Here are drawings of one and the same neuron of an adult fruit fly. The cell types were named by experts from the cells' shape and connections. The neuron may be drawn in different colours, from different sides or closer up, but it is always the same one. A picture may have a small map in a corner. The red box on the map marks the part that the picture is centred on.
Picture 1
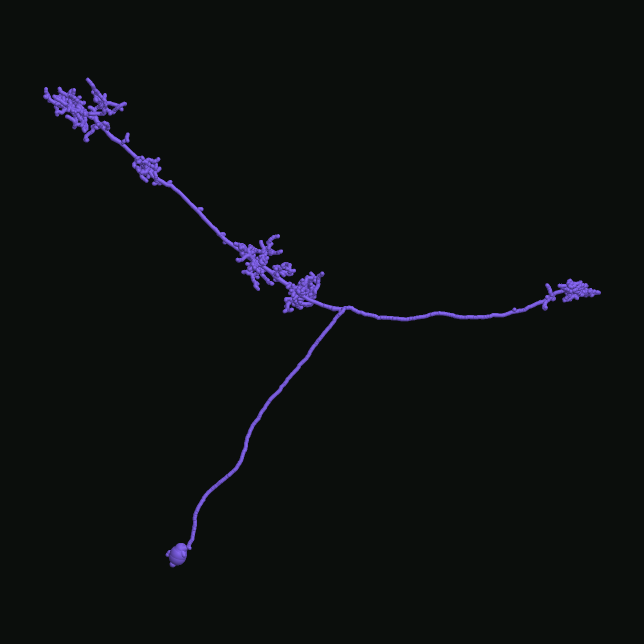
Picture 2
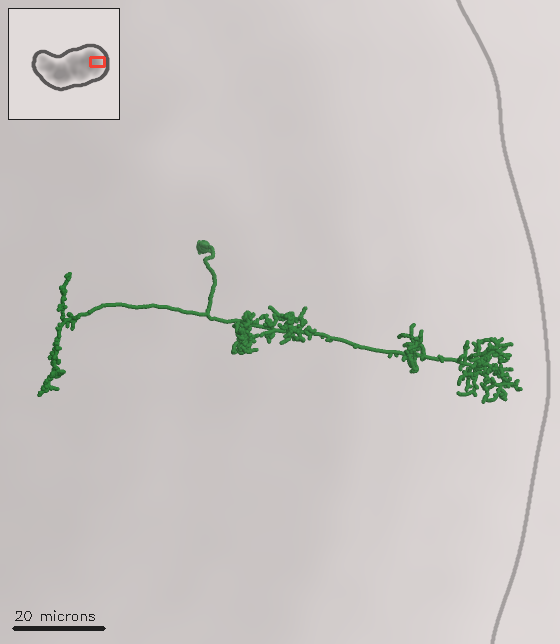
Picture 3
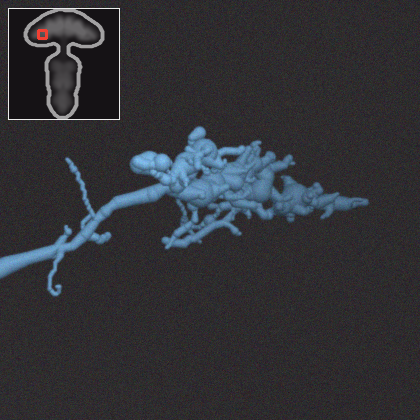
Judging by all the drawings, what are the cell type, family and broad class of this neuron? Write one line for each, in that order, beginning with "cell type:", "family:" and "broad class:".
cell type: T2
family: T
broad class: optic-lobe intrinsic neuron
